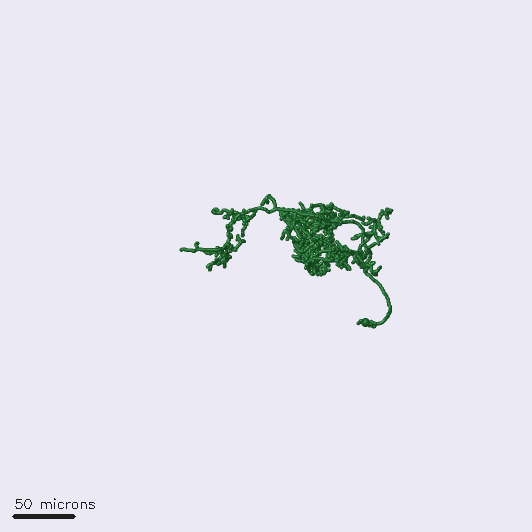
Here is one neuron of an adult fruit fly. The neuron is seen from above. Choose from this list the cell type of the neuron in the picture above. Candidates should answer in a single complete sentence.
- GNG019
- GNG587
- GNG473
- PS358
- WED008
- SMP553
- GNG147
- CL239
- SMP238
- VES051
Cell type SMP553 is what this neuron is.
